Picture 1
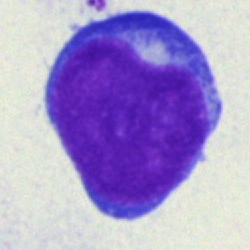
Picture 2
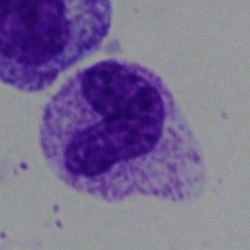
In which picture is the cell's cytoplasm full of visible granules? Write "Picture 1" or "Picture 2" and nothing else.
Picture 2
